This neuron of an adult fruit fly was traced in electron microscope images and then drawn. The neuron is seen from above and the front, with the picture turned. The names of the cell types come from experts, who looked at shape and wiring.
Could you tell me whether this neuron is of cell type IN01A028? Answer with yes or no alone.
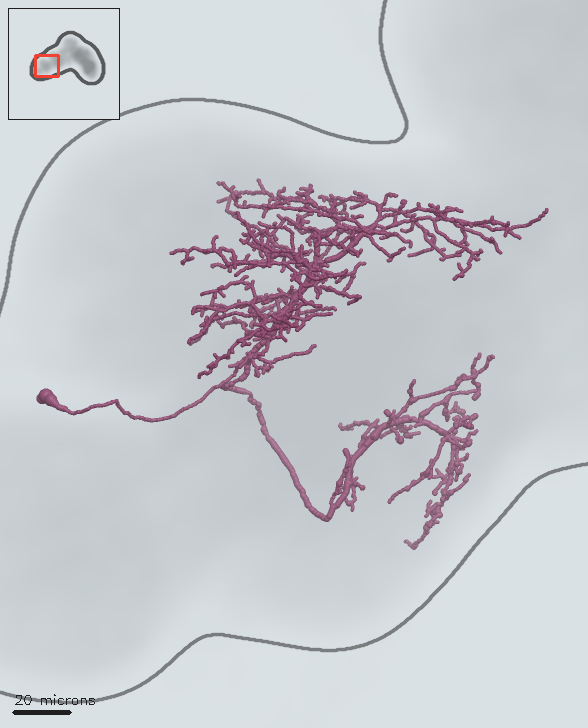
yes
